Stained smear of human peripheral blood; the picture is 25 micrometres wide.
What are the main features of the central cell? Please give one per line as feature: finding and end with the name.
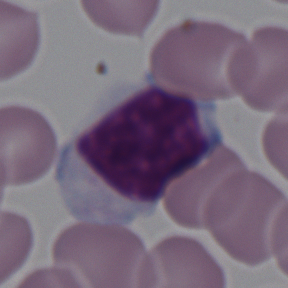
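Nuclear outline: angular, roughly four-sided
Nuclear position: fills most of the cell, toward its upper right
Chromatin: dark purple, mottled with lighter patches
Cytoplasm: widest rim on the lower-left side of the nucleus
Name: typical lymphocyte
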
